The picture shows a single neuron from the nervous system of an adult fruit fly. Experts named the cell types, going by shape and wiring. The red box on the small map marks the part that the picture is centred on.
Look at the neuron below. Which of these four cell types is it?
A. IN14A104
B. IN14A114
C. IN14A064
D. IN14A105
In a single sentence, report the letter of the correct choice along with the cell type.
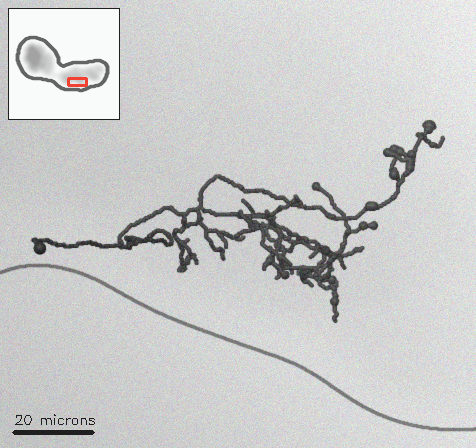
Within the options, B, IN14A114, is the neuron's cell type.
